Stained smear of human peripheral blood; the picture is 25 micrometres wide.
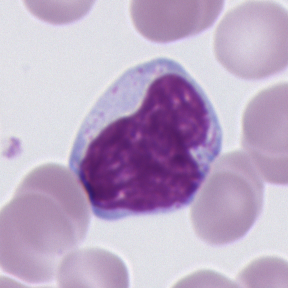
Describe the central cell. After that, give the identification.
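Let's go around this cell slowly: its outline isn't round but irregular and somewhat angular. Now find the nucleus, and see the shallow notch in its upper edge. The cytoplasm makes a wide crescent on the upper-left side but only a thin rim along the bottom, and a few fine reddish-purple granules are scattered in it. What you're looking at is a large granular lymphocyte.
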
